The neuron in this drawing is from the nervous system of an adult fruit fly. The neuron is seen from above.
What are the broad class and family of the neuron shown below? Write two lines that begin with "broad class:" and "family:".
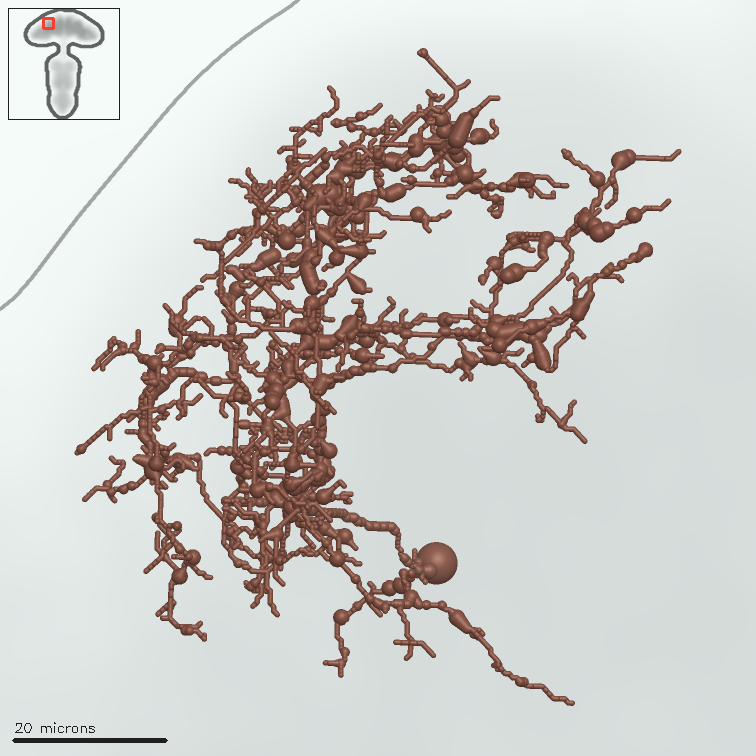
broad class: central-brain intrinsic neuron
family: hemilineage VLPl&p1_lateral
